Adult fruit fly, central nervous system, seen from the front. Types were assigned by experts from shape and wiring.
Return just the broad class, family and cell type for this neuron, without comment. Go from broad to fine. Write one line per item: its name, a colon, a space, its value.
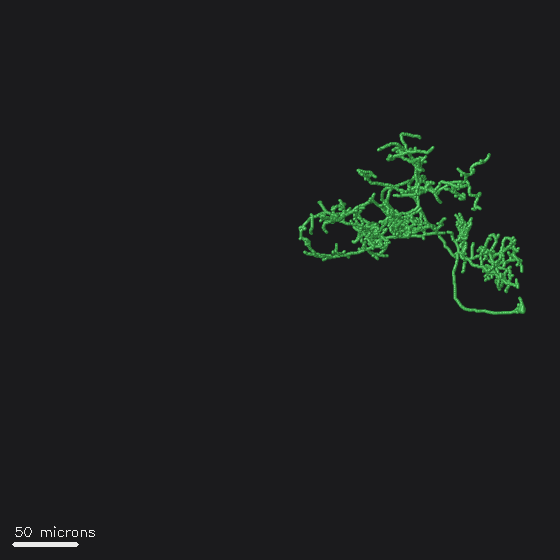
broad class: central-brain intrinsic neuron
family: LoVP
cell type: LoVP97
